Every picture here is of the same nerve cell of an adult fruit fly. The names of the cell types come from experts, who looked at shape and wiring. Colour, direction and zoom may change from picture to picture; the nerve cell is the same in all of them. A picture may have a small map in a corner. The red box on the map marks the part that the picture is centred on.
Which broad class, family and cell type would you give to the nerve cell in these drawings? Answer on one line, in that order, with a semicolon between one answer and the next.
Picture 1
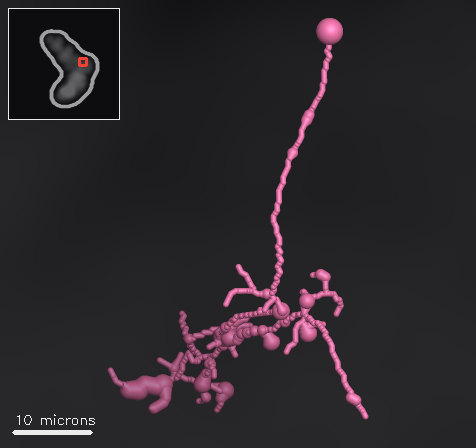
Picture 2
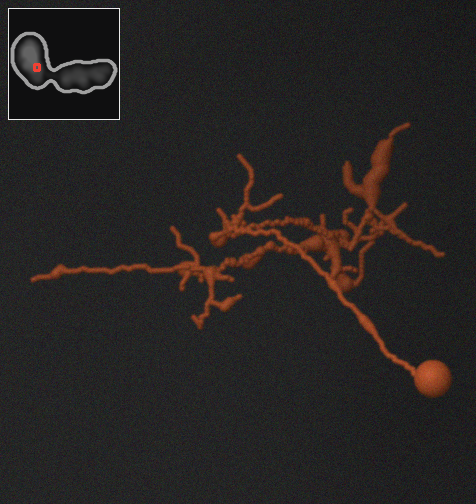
optic-lobe intrinsic neuron; Mi; Mi15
